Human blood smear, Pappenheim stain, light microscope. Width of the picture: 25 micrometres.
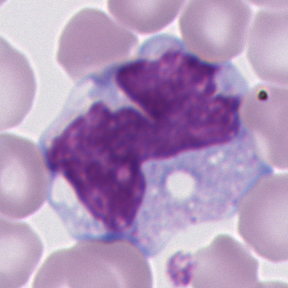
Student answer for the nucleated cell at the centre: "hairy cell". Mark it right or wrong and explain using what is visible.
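The cell has an irregular, angular outline, flattened into straight edges where neighbouring red cells press against it. Its nucleus is folded, with a deep cleft entering from the upper left. The cytoplasm is abundant and pale grey-blue. It holds a fine dusting of small pinkish-purple granules, one large clear vacuole and several smaller ones.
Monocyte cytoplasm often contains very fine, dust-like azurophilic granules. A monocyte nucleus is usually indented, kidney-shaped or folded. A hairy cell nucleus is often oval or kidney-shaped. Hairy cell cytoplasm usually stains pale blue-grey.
The dust-like granules and the deeply folded nucleus speak for monocyte. A folded nucleus with a deep cleft does not match the oval or kidney shape usual for a hairy cell. Only the pale grey-blue cytoplasm agrees with hairy cell. The cell is a monocyte, not a hairy cell.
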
